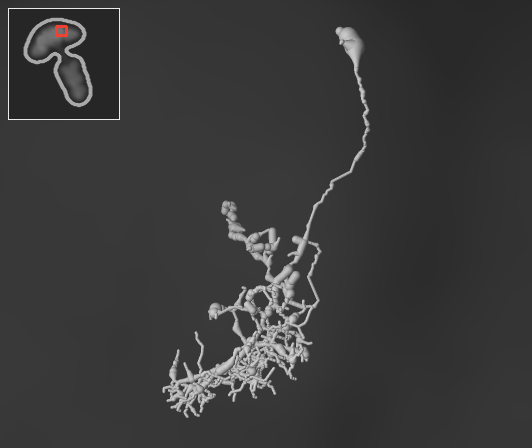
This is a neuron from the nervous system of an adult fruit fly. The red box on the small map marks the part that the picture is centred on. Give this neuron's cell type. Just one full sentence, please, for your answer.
This neuron has been assigned cell type CB4172.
